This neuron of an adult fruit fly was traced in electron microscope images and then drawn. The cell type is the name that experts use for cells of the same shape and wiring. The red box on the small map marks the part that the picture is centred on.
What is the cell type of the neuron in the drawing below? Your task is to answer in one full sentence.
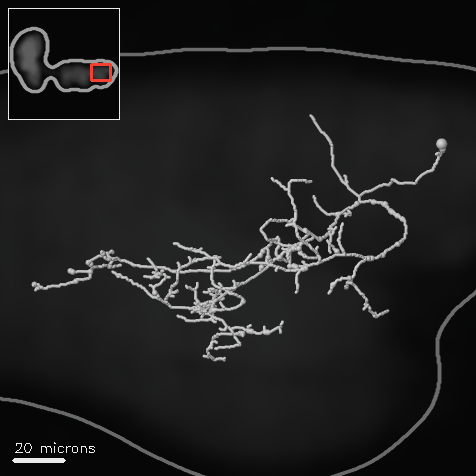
It is to cell type IN20A.22A074 that the neuron belongs.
